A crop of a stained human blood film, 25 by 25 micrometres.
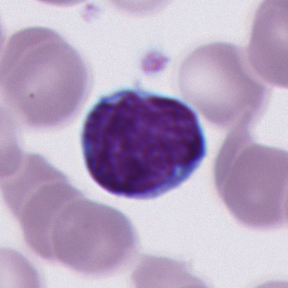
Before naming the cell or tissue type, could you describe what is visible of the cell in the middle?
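Notice first how dark purple the chromatin is, and how coarsely it clumps. Now search the nucleus for nucleoli: there are none to be seen. The rim of cytoplasm is widest at the lower right, and no granules are visible in it. What you are looking at is a typical lymphocyte.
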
